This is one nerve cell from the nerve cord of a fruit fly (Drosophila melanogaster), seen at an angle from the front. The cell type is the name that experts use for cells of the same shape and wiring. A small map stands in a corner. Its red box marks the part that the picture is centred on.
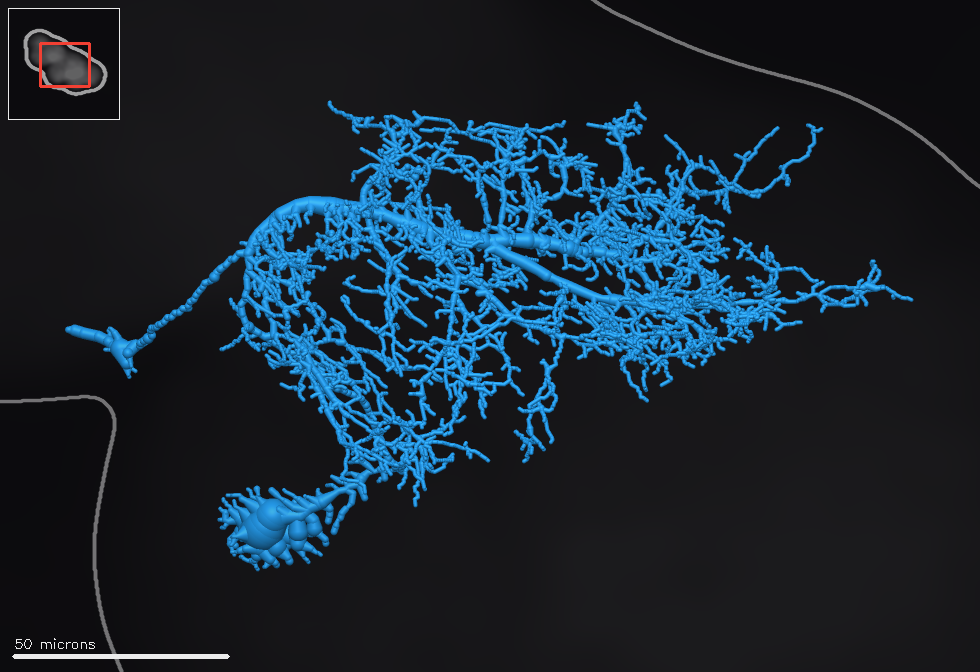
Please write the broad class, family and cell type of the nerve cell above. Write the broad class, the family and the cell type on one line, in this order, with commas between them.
motor neuron of the nerve cord, hemilineage 06A, ps1 MN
